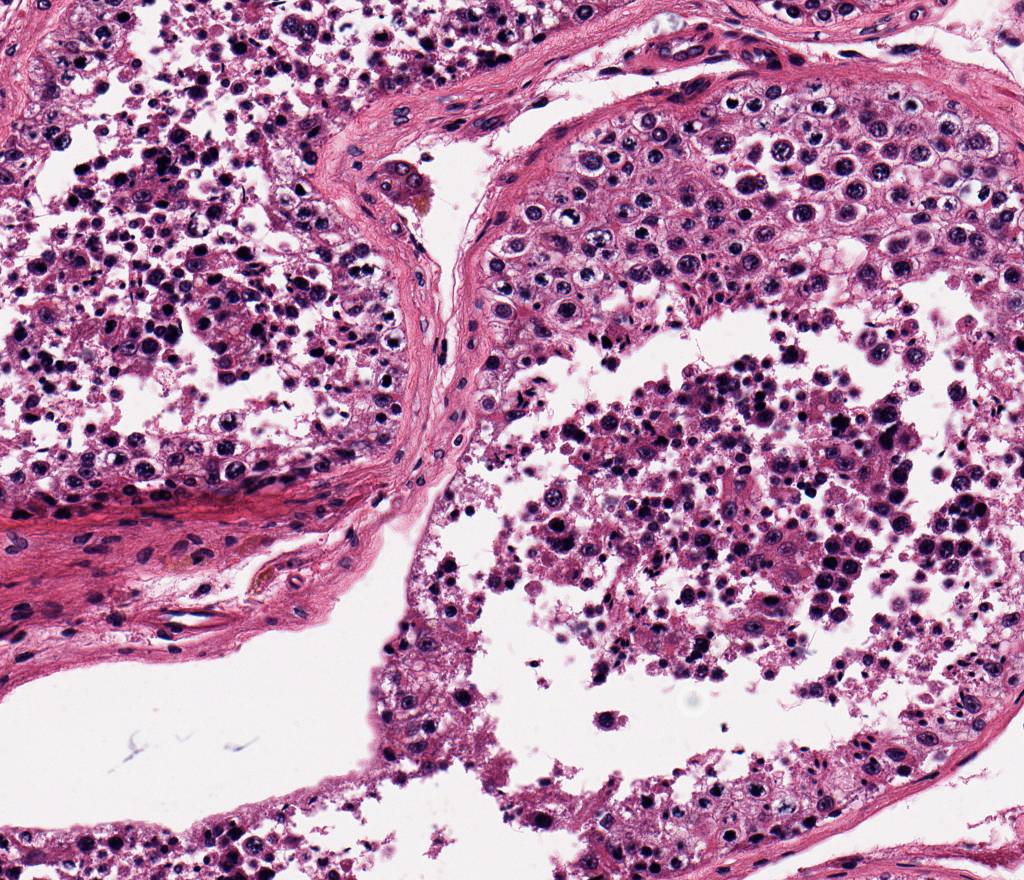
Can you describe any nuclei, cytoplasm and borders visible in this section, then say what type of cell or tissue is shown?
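You'll notice each tubule has a wavy, layered pink fibrous wall with flattened, elongated nuclei in it. The upper part of the right one is lined by many layers of rounded cells. Over on the left, a few cells with brown pigment sit in the connective tissue between tubules. No fat cells anywhere. That's testis.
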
